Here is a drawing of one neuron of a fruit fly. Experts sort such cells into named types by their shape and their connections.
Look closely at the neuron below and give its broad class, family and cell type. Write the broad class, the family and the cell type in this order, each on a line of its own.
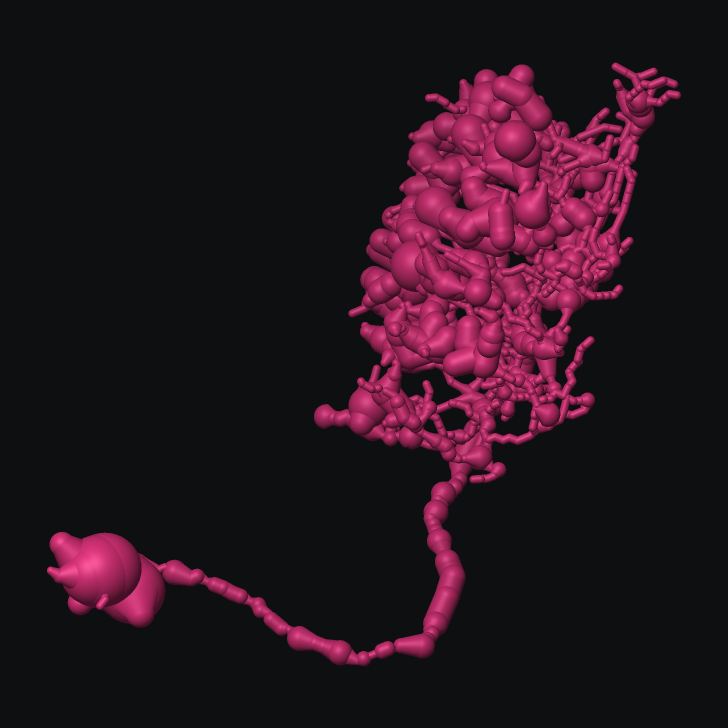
optic-lobe intrinsic neuron
Dm
Dm4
